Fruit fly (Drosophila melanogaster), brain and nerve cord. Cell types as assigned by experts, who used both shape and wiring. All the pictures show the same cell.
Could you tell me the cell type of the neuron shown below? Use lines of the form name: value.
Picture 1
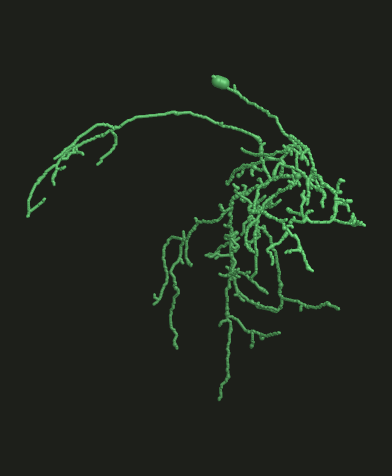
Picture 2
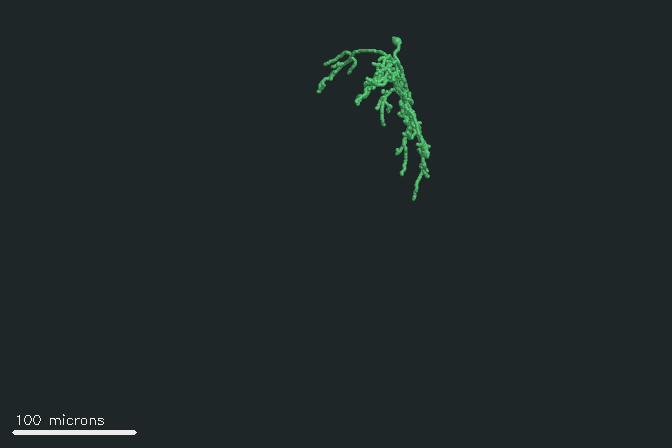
cell type: SLP460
